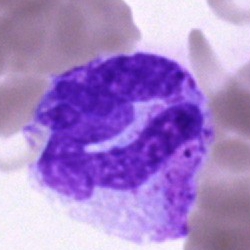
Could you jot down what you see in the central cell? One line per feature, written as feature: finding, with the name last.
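Outline: irregular, with a slightly ragged edge
Nucleus: folded, a pale curved cleft running into it
Chromatin: deep purple, coarsely mottled
Cytoplasm: pale lilac
Name: monocyte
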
